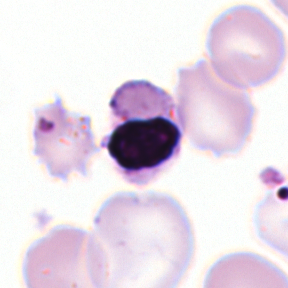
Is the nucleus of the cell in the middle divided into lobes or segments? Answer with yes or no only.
No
